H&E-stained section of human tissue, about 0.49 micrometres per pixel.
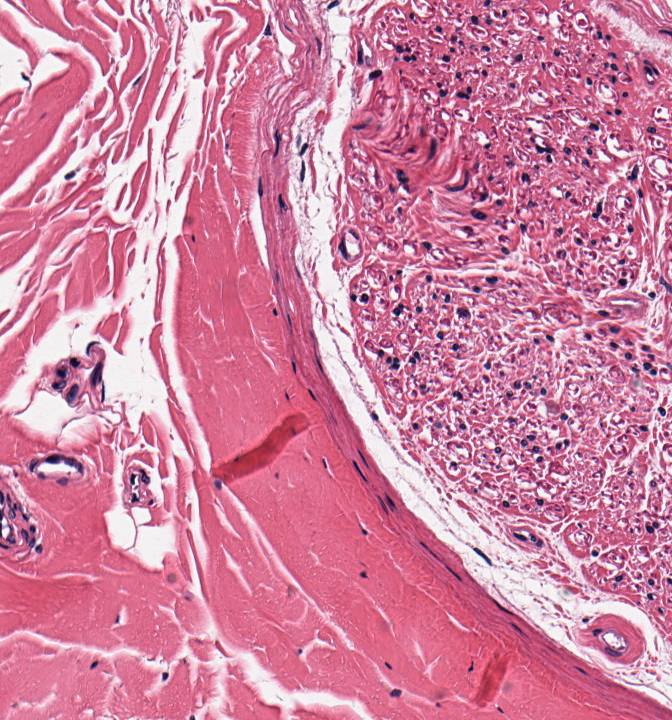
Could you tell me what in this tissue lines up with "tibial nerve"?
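This is tibial nerve.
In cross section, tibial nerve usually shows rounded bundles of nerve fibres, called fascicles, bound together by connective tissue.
Accordingly, a large rounded fascicle fills the upper right, its curved border running from top centre to lower right. Its nerve fibres are cut across as many small round profiles, with small dark oval nuclei scattered between them.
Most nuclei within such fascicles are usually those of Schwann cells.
Several small thin-walled vessels lie in connective tissue at the lower left.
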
